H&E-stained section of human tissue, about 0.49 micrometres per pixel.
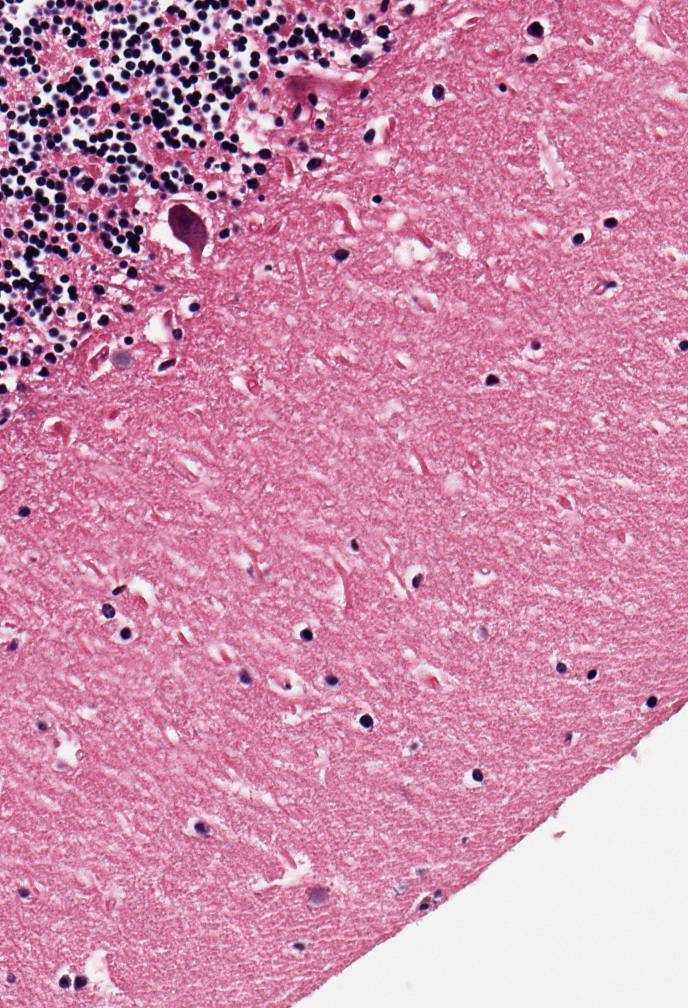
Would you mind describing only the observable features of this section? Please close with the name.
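So, the top-left corner holds a dense band of tightly packed small, round, darkly staining nuclei, with scant cytoplasm visible. The rest is pale pink, finely fibrillar neuropil, sparsely cellular, with only scattered small dark nuclei. I see no epithelium, glands or fat. This is cerebellum.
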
